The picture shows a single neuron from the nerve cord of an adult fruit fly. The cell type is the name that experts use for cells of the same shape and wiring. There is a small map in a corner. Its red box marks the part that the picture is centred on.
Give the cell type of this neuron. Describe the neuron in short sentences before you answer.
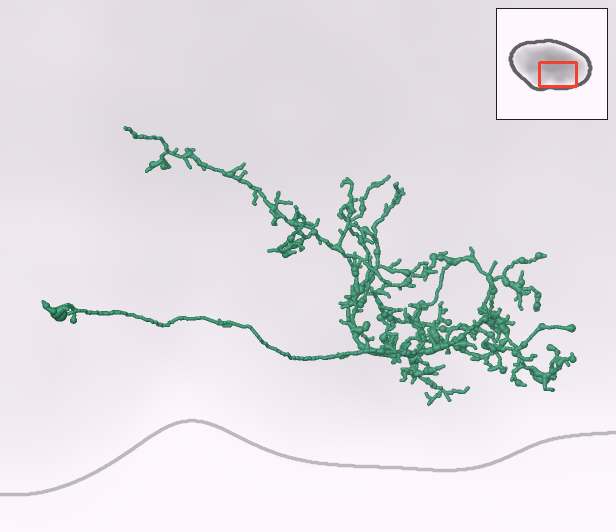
As drawn here it is wider than it is tall. It is a nerve-cord intrinsic neuron. It is of cell type IN13B042.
